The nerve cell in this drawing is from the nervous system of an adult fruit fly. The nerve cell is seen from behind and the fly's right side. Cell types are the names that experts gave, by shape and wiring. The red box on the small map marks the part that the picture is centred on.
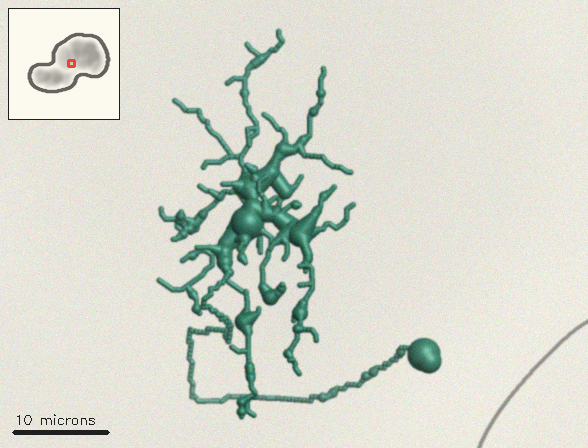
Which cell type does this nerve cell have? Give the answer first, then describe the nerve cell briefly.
Its cell type is Dm8b. Its broad class is optic-lobe intrinsic neuron. The cell body can be seen at the lower right of the picture. By the scale bar it is about 40 microns tall in this view. Dozens of branch ends can be seen.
